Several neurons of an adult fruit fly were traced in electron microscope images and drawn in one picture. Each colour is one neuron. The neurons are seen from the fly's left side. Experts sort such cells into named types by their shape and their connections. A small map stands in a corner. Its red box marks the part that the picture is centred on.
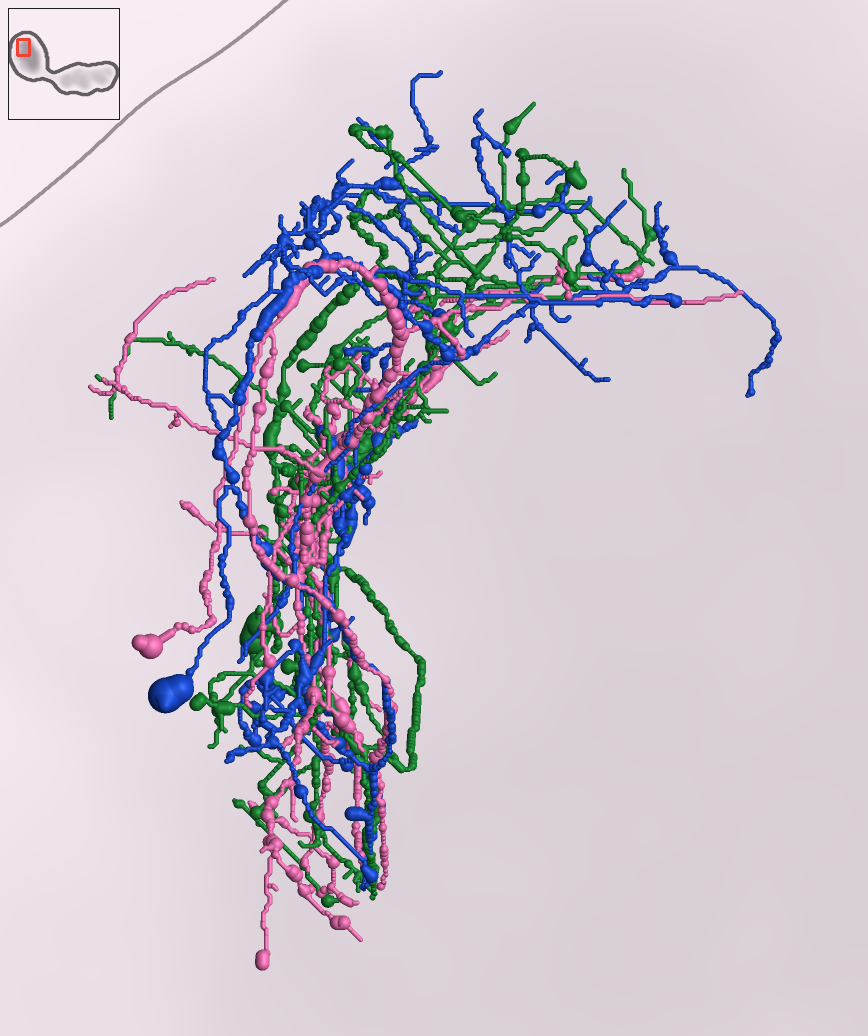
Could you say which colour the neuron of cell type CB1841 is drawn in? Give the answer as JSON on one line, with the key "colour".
{"colour": "green"}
